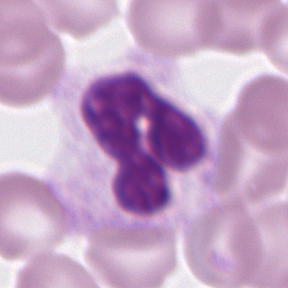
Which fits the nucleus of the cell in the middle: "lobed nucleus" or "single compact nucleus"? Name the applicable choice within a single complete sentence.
This cell has a nucleus made up of distinct lobes.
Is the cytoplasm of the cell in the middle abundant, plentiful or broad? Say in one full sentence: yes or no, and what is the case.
Yes, the cell's cytoplasm around the nucleus is ample.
